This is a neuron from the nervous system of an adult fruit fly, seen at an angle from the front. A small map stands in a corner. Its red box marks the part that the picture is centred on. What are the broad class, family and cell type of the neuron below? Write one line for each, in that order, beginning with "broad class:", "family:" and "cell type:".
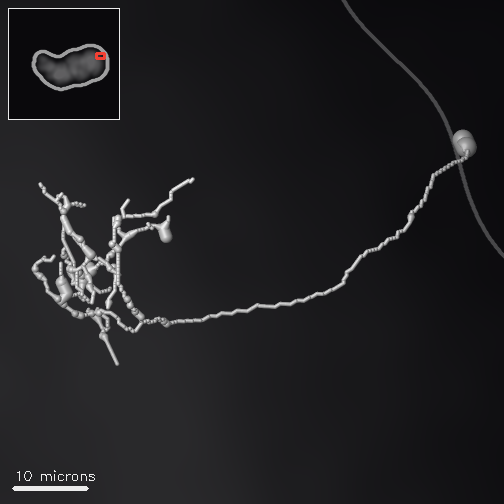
broad class: optic-lobe intrinsic neuron
family: Cm
cell type: Cm4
